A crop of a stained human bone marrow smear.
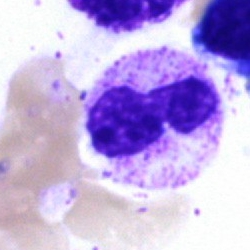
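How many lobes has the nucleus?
Two lobes, joined by a broad connection.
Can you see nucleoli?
No, none are visible.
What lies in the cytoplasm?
Fine purple granules spread evenly, and no vacuoles.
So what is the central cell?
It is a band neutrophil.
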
